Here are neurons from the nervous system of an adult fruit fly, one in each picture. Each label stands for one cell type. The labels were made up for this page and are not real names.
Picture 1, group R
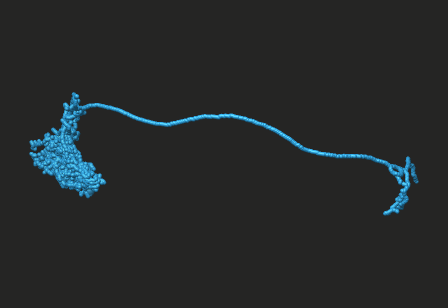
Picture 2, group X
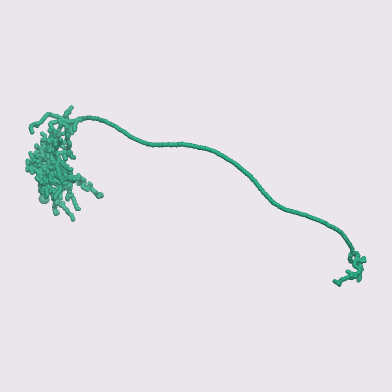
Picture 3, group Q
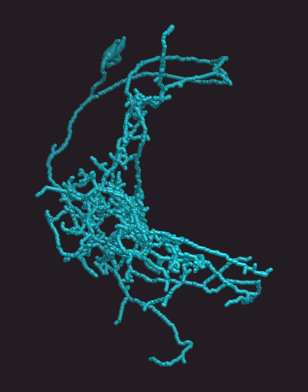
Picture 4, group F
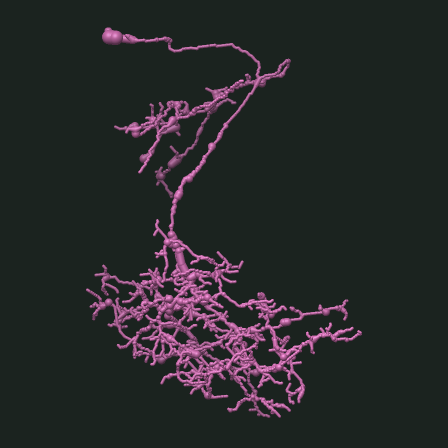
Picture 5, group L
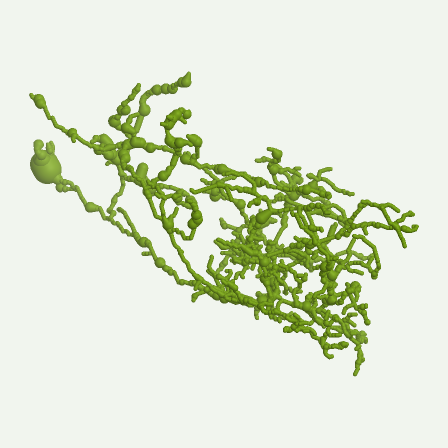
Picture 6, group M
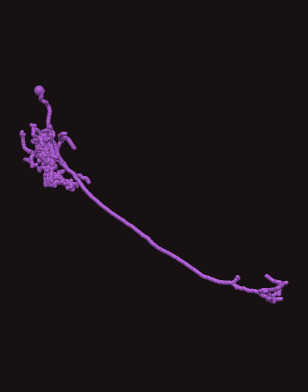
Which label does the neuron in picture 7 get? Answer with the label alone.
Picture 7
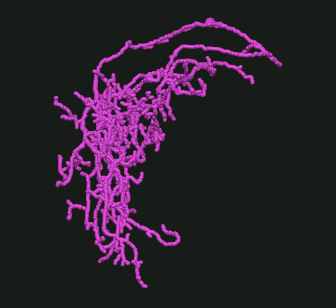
group Q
